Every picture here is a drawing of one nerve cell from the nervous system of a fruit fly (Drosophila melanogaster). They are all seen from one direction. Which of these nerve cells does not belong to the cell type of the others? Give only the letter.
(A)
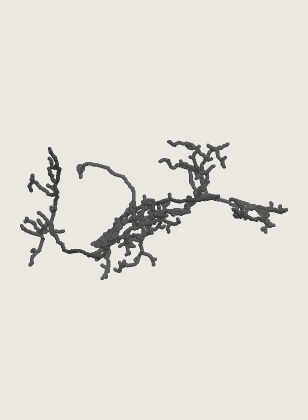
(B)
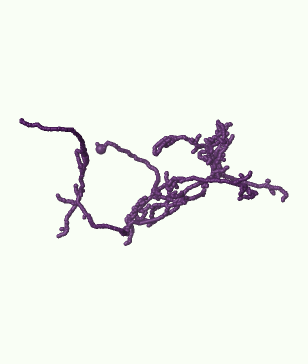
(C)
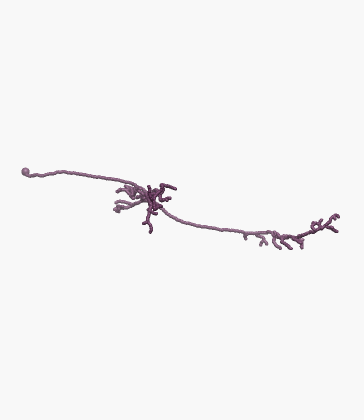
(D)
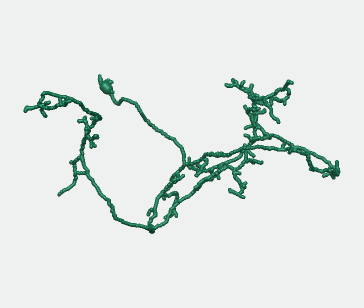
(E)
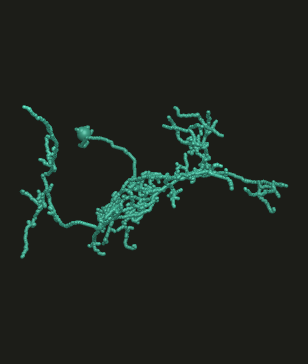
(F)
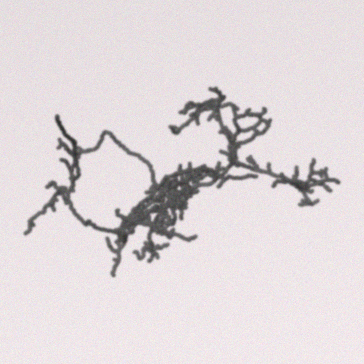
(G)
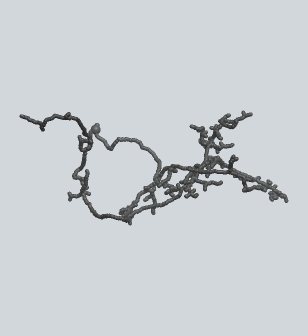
C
